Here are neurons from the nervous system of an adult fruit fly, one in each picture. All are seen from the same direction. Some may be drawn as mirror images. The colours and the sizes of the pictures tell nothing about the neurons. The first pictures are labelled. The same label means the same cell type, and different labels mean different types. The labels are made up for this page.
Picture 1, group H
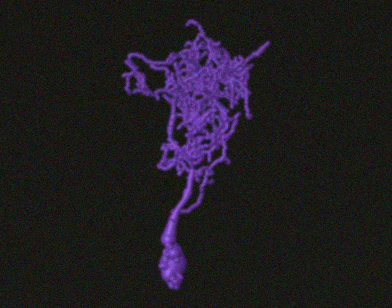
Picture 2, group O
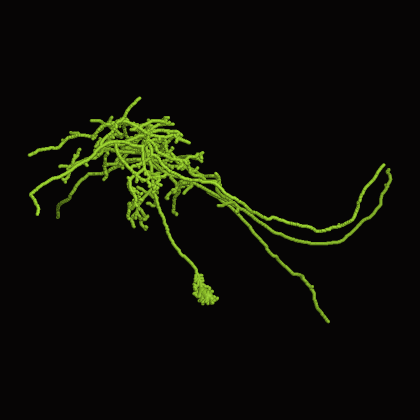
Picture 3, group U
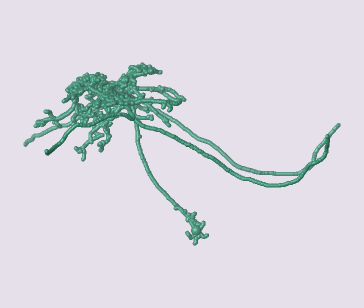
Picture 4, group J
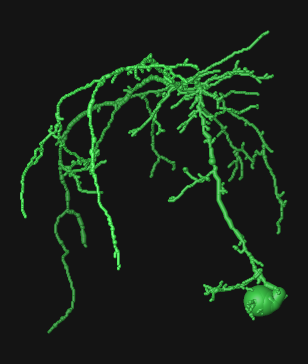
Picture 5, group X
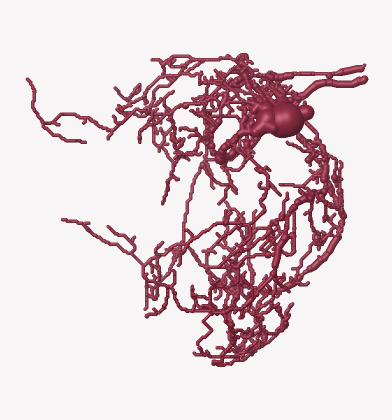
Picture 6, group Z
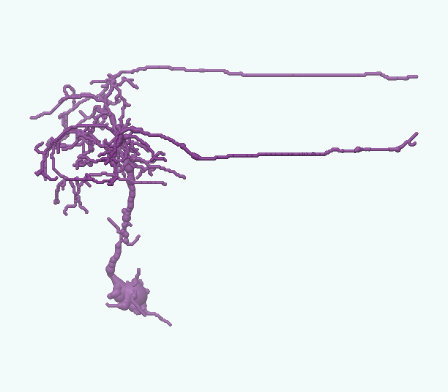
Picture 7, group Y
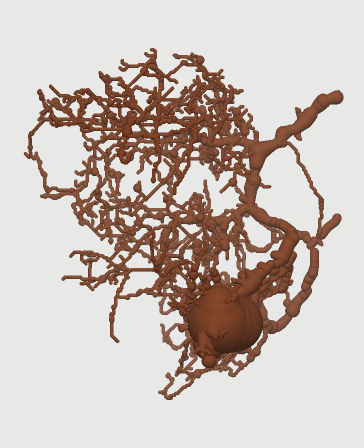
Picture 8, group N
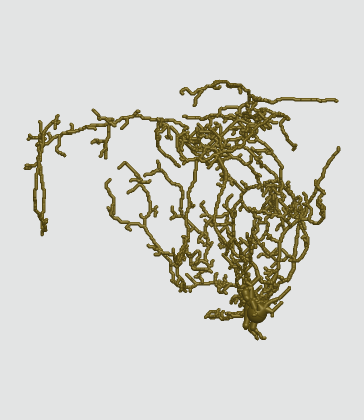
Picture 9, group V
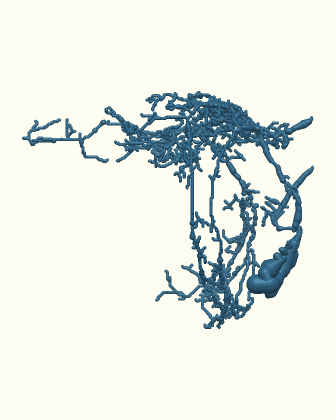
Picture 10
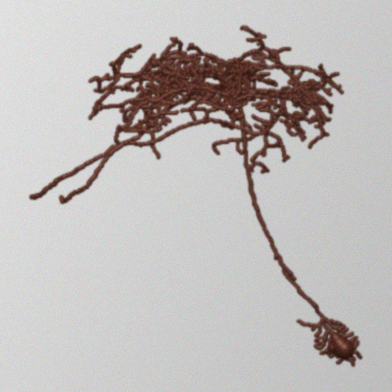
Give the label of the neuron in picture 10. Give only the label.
group O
